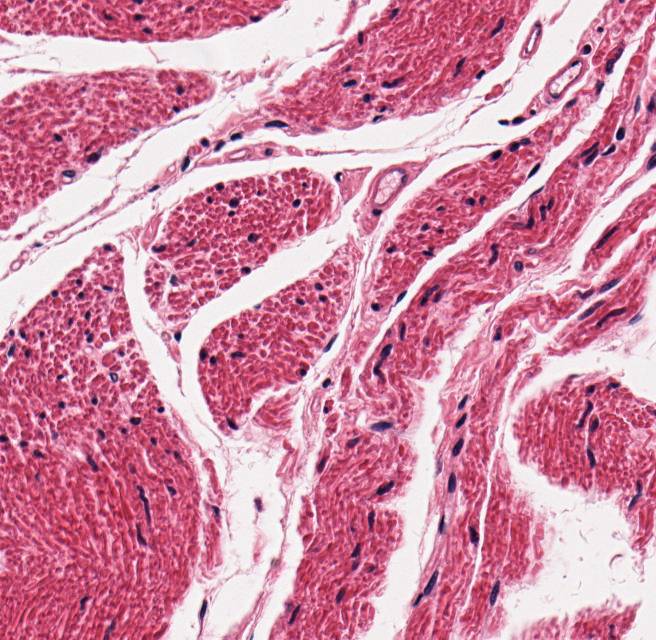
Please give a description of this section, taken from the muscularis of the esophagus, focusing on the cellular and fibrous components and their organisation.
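Pink-staining muscle bundles make up the whole field, parted by thin septa of pale loose connective tissue. Planes of section vary: cross-cut bundles in upper middle and centre, lengthwise-cut bundles along right side. Lengthwise-cut cells each hold a single dark blue, elongated, cigar-shaped nucleus. Cross-cut cells show as small rounded pink profiles, only some with a central nucleus.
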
